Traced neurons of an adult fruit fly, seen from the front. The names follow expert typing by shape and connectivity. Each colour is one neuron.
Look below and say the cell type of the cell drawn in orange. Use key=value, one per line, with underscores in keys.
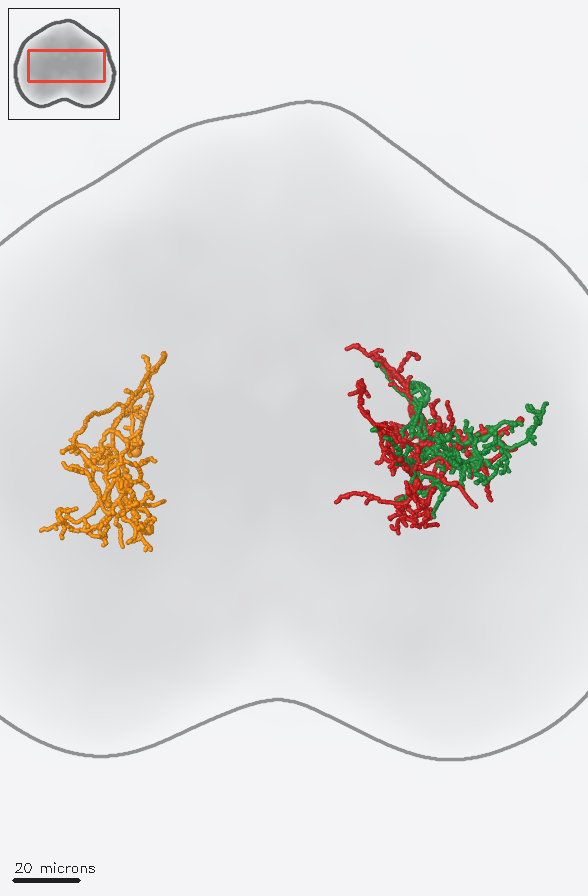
cell_type=IN20A.22A086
